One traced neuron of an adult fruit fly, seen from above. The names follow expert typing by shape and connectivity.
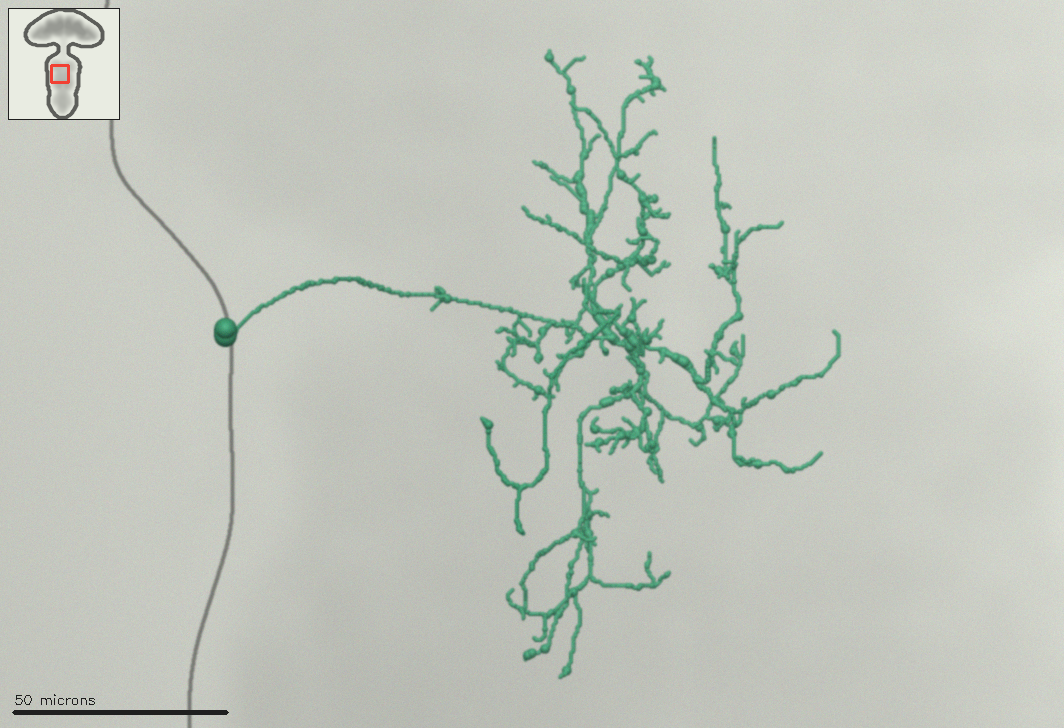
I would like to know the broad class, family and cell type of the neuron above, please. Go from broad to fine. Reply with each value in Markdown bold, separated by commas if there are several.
**nerve-cord intrinsic neuron**, **hemilineage 11A**, **IN11A021**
